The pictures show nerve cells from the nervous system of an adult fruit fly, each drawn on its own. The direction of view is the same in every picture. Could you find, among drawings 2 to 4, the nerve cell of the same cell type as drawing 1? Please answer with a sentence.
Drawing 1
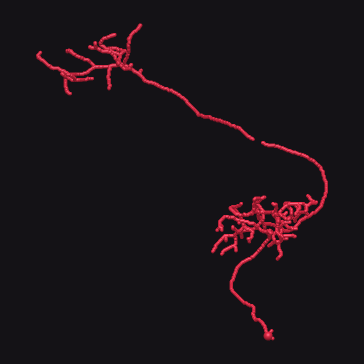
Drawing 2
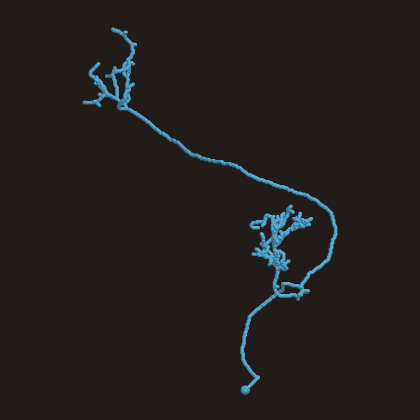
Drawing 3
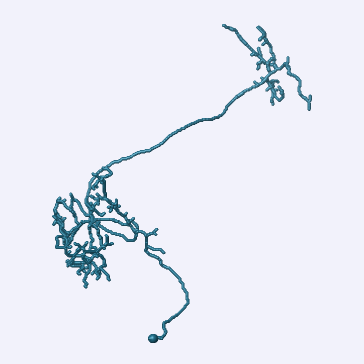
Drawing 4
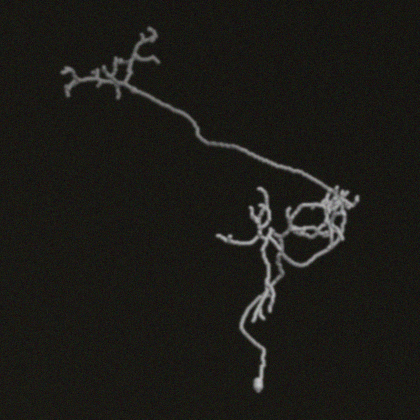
Drawing 4 is of the same cell type.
